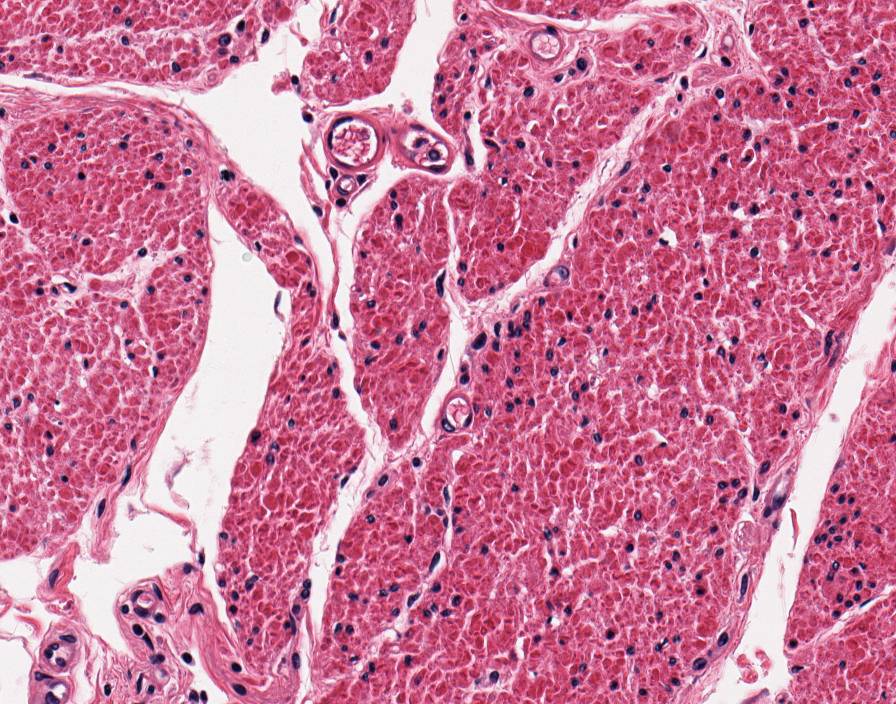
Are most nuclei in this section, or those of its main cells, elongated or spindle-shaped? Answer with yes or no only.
No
